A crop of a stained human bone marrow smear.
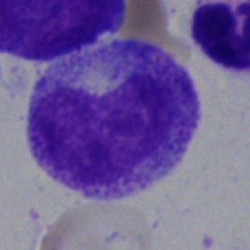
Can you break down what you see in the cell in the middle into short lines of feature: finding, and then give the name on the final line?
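Nucleus: shallow notch on the upper side
Notch: pale, clear patch of cytoplasm sitting in it at the top
Chromatin: finely granular, not coarsely clumped
Granules: fine, purple, scattered through the cytoplasm
Name: myelocyte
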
